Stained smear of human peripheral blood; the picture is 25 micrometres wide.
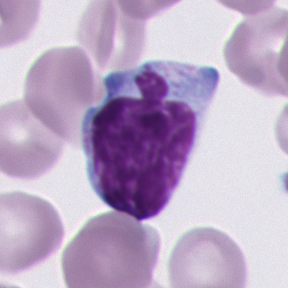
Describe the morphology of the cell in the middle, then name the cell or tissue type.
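Chromatin dark purple, coarsely clumped. No distinct nucleoli visible. Pale blue cytoplasm sits mainly above the nucleus; elsewhere only a thin rim. No vacuoles in the cytoplasm. Name: typical lymphocyte.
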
